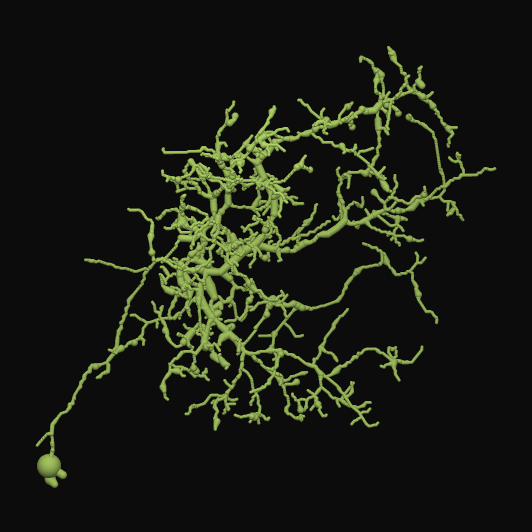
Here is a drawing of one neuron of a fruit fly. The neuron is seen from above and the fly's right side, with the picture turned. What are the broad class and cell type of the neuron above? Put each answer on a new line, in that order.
central-brain intrinsic neuron
GNG462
